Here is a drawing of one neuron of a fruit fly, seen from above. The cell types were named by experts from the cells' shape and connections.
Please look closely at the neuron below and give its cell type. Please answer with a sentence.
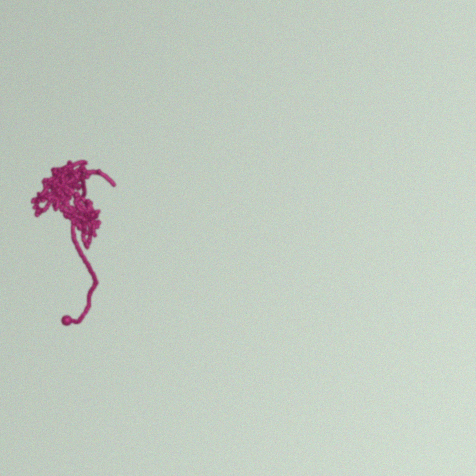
The cell type is CB1549.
